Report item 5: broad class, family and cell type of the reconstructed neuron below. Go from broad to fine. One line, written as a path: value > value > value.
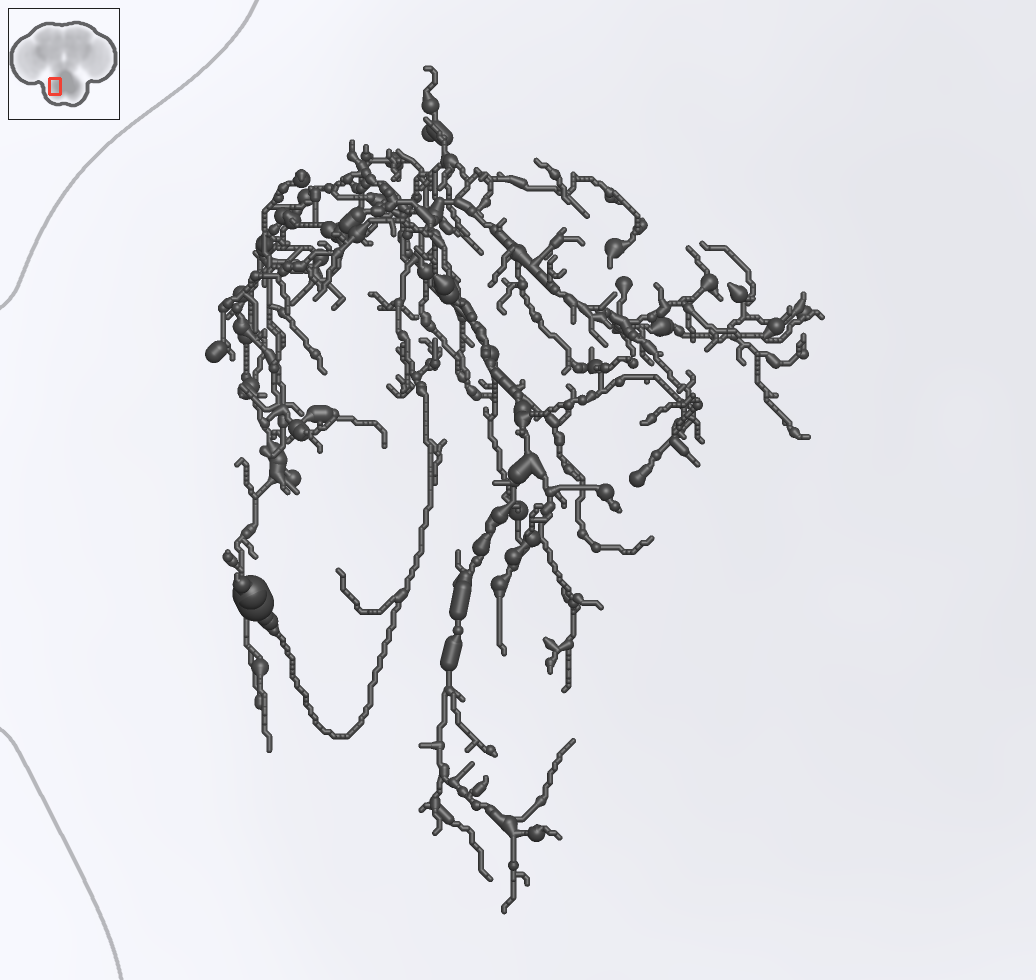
nerve-cord intrinsic neuron > hemilineage 08A > IN08A032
